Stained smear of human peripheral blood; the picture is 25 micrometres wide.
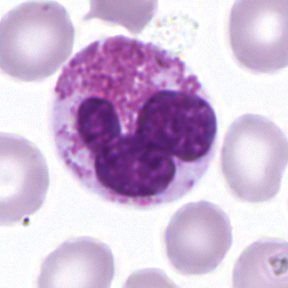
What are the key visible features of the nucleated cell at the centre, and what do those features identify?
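Start with the outline, which is round and smooth. Now the nucleus: its lobes sit mainly in the lower half of the cell, and the chromatin is dark purple and coarsely clumped. In the cytoplasm you'll find coarse, round, pinkish-red granules. This cell is an eosinophil.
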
